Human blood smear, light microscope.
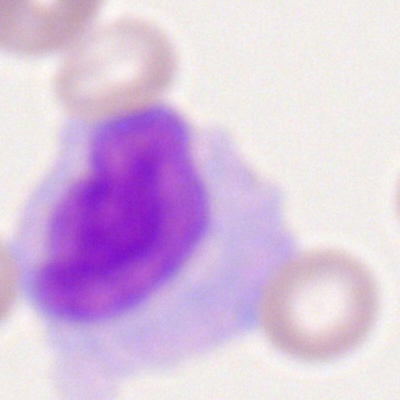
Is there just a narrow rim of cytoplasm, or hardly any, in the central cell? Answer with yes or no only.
No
